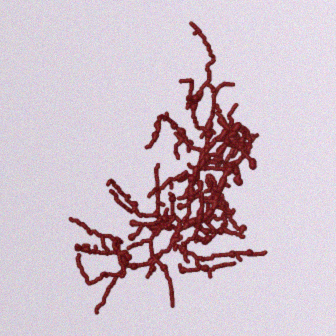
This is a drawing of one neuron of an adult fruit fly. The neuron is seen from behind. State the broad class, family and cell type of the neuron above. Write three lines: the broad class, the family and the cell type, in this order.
central-brain intrinsic neuron
hemilineage TRdl_b
GNG266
